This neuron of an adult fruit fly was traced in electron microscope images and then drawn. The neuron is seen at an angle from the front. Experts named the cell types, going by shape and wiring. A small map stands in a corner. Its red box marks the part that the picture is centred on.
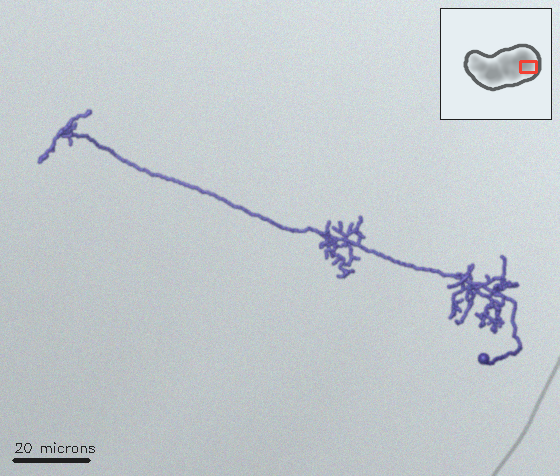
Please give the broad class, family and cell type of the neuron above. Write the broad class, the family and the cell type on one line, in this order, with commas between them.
optic-lobe intrinsic neuron, Tm, Tm6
